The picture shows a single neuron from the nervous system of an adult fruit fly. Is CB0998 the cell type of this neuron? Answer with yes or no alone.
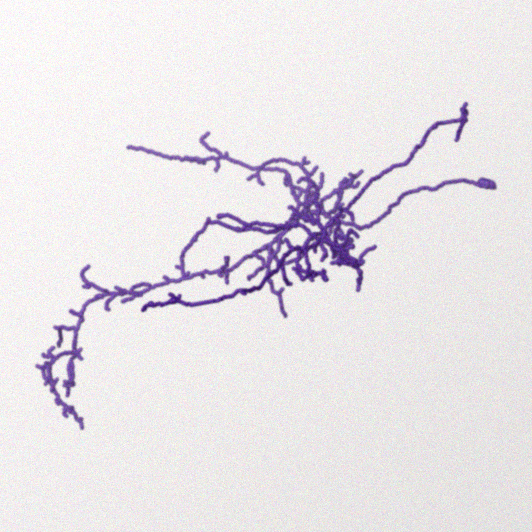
no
